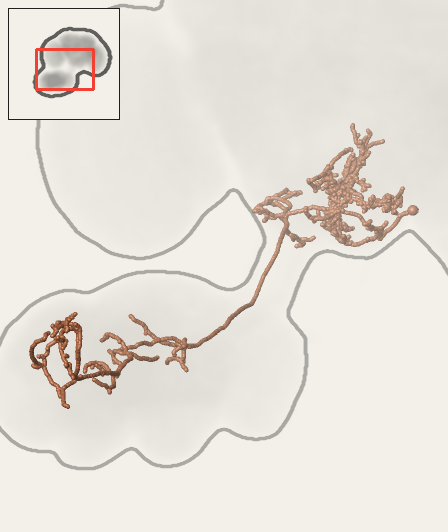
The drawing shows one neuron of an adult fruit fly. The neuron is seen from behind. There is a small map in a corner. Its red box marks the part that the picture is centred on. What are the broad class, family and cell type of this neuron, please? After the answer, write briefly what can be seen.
It is a descending neuron. The family is hemilineage LB7. Its cell type is DNge082. The cell body is on the right of the picture. The picture shows dozens of branch ends.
